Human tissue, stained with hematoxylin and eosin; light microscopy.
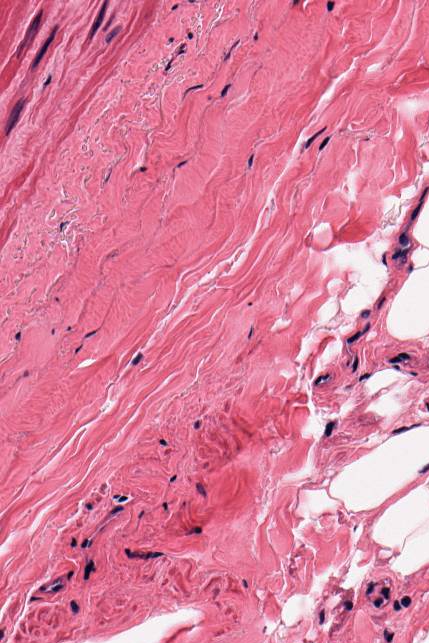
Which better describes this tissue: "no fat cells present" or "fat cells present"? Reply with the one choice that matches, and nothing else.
Fat cells present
